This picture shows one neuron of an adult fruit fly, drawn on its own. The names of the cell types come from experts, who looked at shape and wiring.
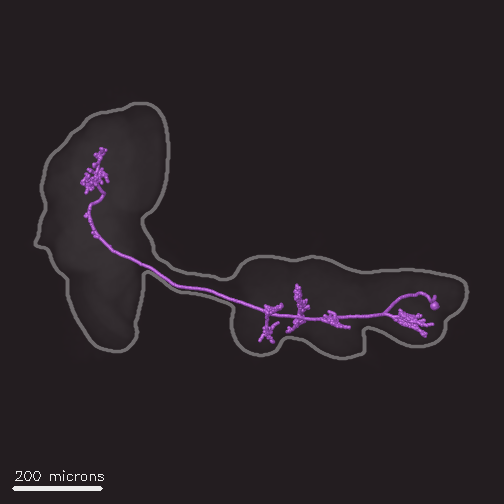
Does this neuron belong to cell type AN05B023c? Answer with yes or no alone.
yes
